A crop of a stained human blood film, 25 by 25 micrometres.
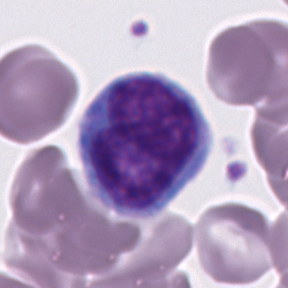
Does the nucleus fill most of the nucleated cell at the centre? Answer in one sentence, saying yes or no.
Yes, the nucleus occupies most of the cell, leaving scant cytoplasm.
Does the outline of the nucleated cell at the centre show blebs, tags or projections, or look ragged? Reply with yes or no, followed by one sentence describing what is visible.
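No. The cell's outline is smooth, without surface projections.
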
